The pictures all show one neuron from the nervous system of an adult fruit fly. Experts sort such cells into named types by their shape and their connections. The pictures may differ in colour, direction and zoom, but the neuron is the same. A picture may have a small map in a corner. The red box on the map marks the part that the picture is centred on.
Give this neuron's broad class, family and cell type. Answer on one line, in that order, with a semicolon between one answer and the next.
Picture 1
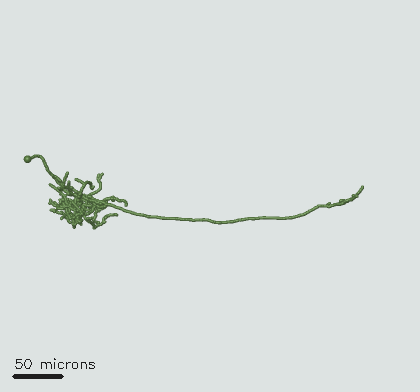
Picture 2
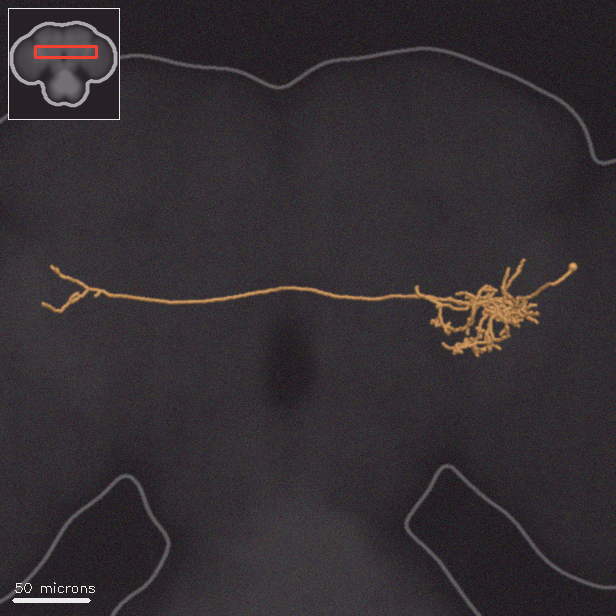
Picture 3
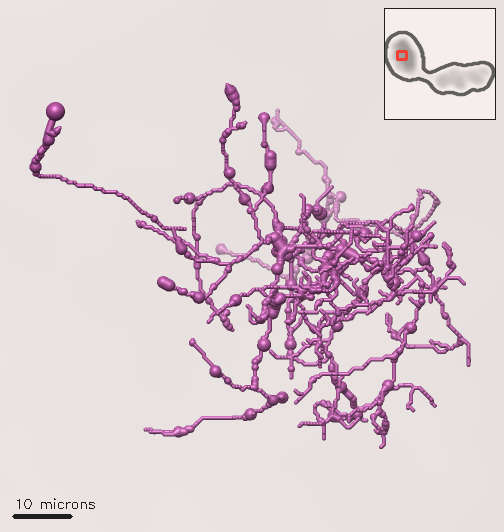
central-brain intrinsic neuron; hemilineage VLPl&d1_lateral; PVLP064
